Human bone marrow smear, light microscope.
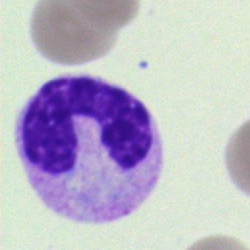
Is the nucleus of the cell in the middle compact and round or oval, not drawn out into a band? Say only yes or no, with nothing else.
No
